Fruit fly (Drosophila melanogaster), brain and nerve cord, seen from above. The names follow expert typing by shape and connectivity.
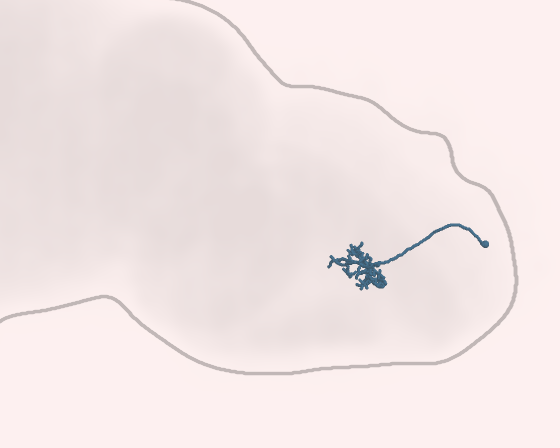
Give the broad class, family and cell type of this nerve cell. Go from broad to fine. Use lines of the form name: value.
broad class: optic-lobe intrinsic neuron
family: Cm
cell type: Cm6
